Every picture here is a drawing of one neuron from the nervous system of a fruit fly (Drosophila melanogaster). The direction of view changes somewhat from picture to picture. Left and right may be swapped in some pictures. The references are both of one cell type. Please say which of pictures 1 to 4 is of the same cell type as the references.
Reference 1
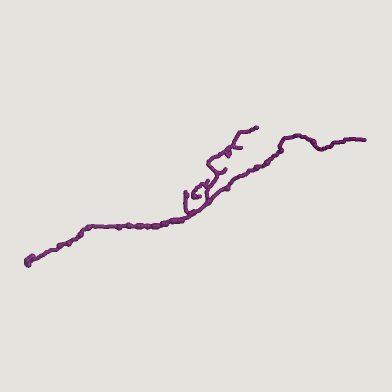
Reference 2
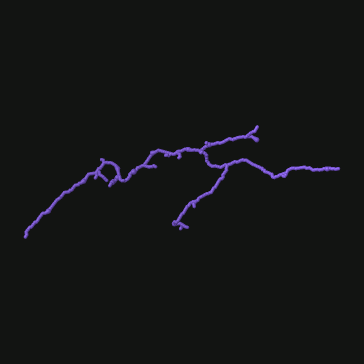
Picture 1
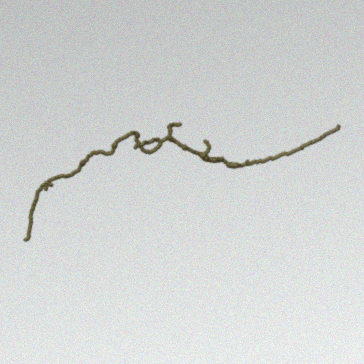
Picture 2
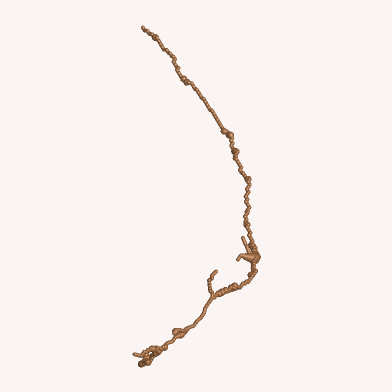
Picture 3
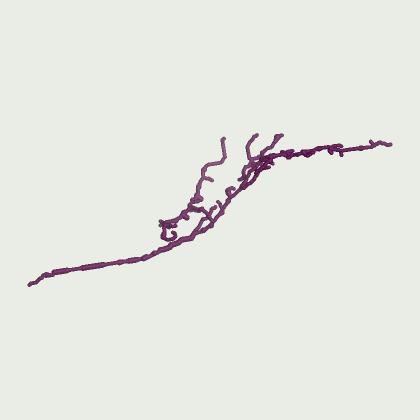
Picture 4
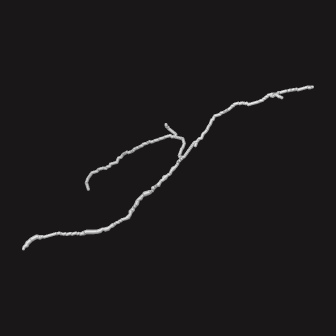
3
